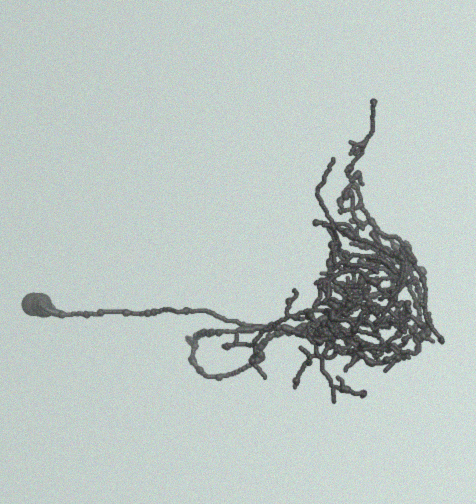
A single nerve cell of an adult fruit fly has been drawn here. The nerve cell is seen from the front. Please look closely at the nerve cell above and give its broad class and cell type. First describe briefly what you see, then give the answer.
The picture shows dozens of branch ends. As drawn here it is wider than it is tall. This is a central-brain intrinsic neuron. It is of cell type GNG627.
